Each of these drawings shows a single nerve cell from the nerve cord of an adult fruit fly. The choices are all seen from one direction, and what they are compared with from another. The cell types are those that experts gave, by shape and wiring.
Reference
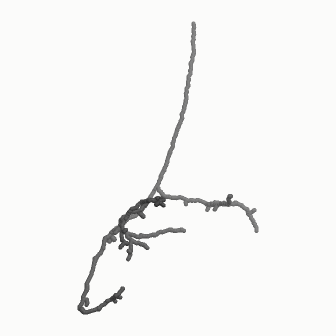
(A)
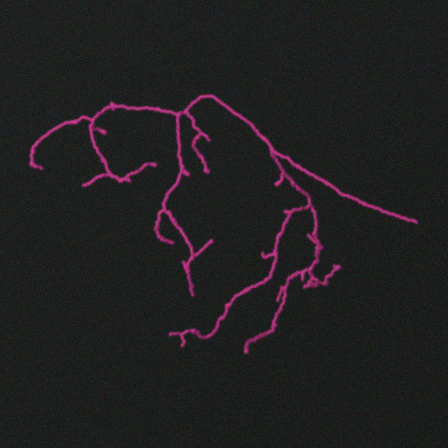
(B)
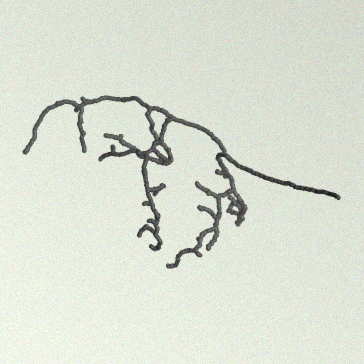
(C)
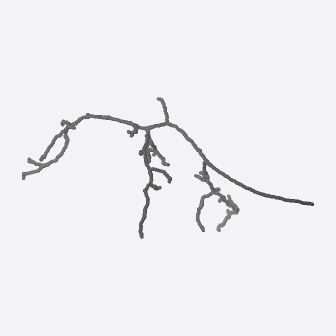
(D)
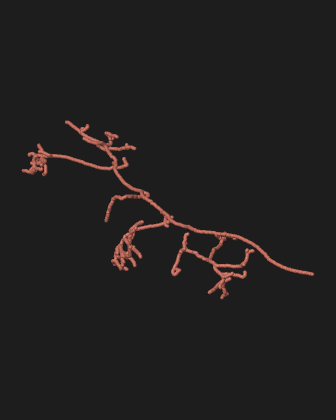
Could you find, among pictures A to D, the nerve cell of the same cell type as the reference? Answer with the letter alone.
C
